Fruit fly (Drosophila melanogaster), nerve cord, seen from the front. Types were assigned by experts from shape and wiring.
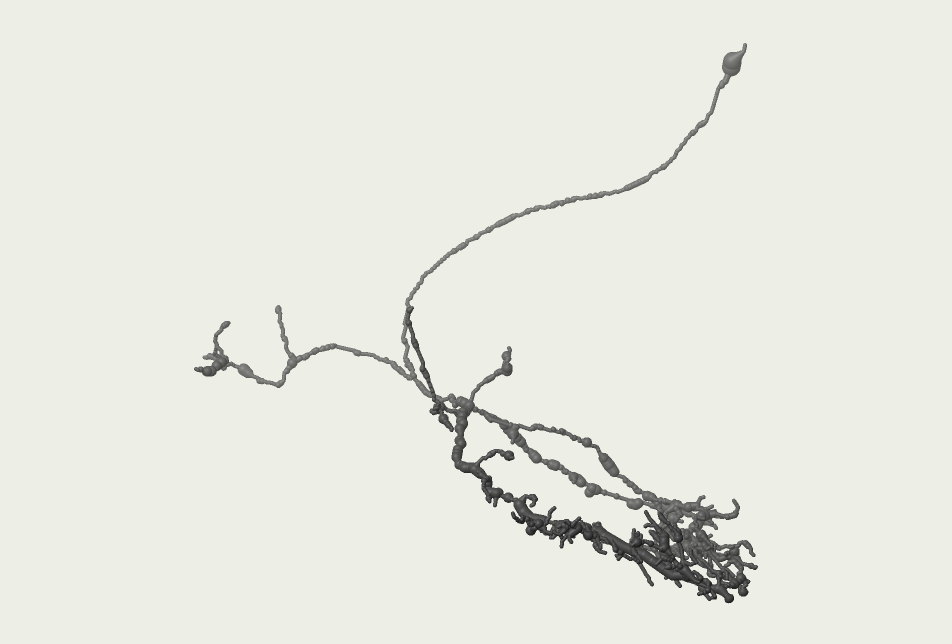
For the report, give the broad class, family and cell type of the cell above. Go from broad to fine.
nerve-cord intrinsic neuron; hemilineage 23B; IN23B048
